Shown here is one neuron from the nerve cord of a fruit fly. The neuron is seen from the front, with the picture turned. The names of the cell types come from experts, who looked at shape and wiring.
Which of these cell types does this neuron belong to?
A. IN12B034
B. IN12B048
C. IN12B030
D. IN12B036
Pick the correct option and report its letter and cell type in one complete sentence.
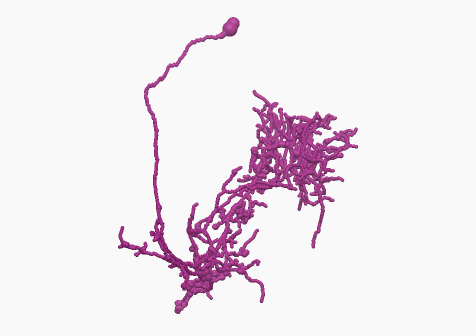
The neuron, by cell type, is IN12B036, option D.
